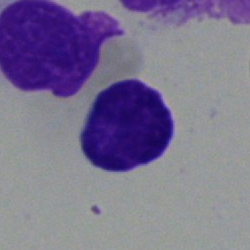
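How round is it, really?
Roughly round, though the edge is slightly uneven at the upper right.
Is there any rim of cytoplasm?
Not a clear one; the nucleus fills almost the whole cell.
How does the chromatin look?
Deep, dark purple throughout, and dense, with faint patchy lighter areas.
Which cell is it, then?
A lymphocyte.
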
